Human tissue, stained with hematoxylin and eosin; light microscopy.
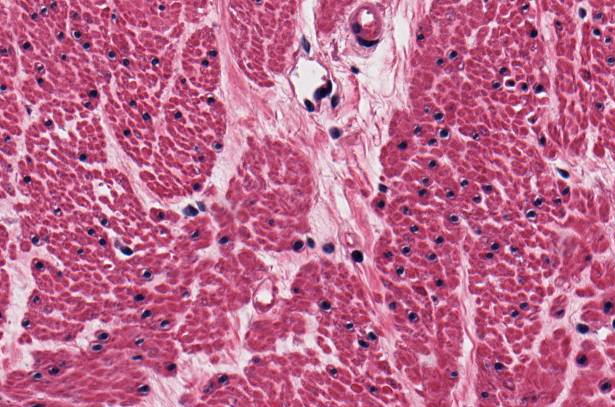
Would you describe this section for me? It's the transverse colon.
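So, muscle fibres here gather into irregular bundles between pale pink connective tissue septa. Most are cut across, giving small rounded to polygonal profiles. The cytoplasm is a deep, even pink, and the fibre nuclei show as small, round, dark dots scattered among the profiles.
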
